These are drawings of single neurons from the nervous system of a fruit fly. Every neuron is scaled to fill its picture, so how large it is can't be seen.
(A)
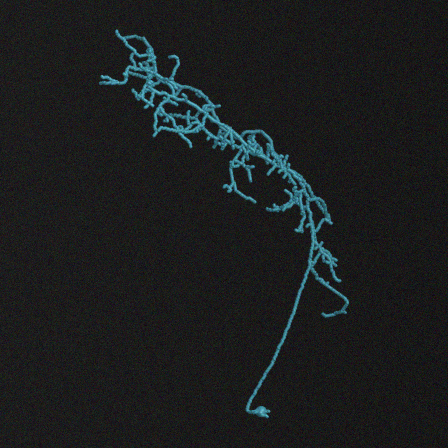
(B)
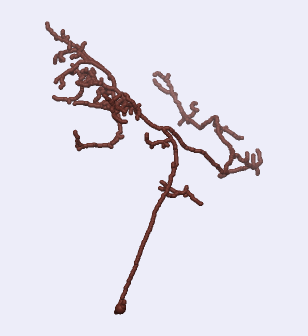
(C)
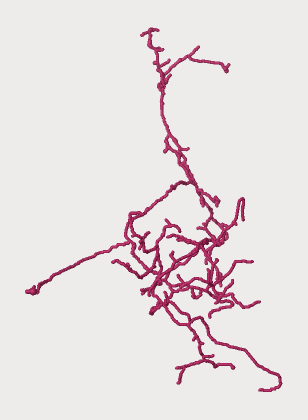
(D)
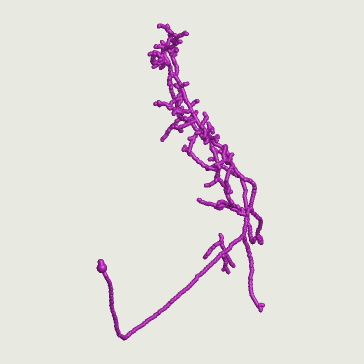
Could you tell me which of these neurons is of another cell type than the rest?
C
